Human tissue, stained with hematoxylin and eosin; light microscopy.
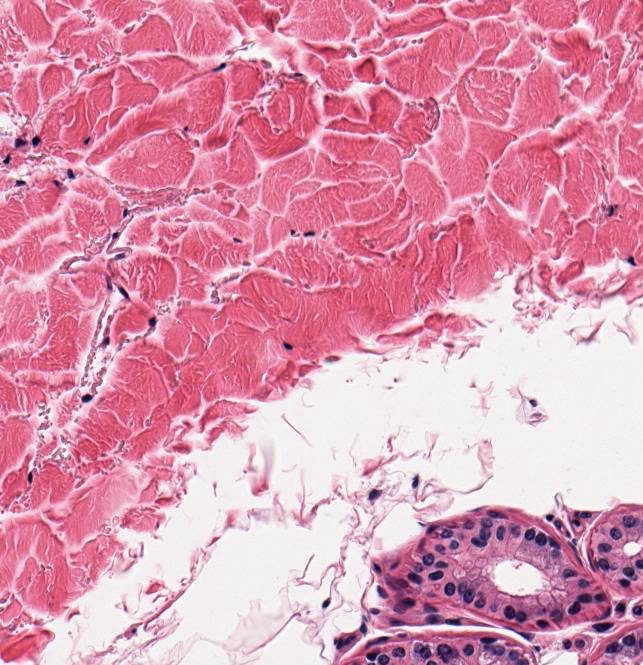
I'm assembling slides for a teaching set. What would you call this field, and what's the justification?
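Dermis is the main tissue here. Pink fibrous tissue fills the upper and left part.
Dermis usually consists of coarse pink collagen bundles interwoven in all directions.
The upper left fibres are cut across as packed angular profiles, split by many fine white cracks. Glandular epithelium sits in the lower right corner, beyond a wide pale space crossed by wispy strands.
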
